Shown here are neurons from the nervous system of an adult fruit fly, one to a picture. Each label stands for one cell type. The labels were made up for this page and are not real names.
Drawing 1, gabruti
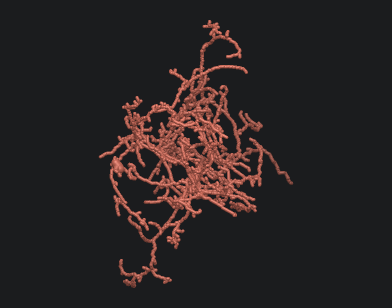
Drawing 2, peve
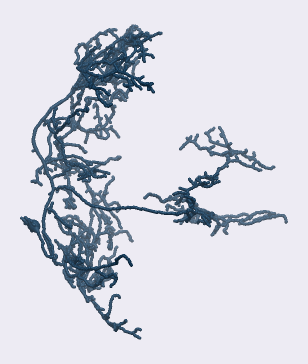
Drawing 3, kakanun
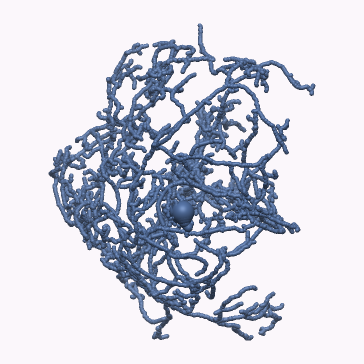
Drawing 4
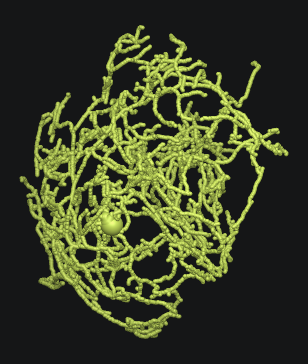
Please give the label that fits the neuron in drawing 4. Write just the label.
kakanun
